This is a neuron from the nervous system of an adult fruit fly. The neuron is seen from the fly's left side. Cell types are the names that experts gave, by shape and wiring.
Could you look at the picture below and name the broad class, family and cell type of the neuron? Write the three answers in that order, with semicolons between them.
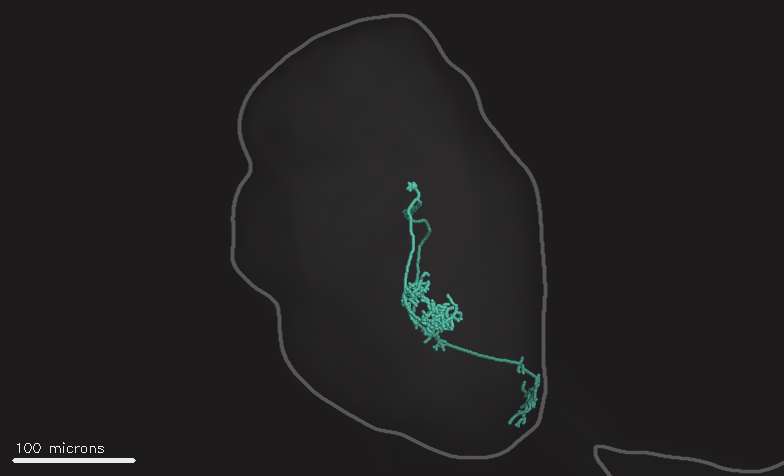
optic-lobe intrinsic neuron; hemilineage VPNp1_lateral; LC14b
